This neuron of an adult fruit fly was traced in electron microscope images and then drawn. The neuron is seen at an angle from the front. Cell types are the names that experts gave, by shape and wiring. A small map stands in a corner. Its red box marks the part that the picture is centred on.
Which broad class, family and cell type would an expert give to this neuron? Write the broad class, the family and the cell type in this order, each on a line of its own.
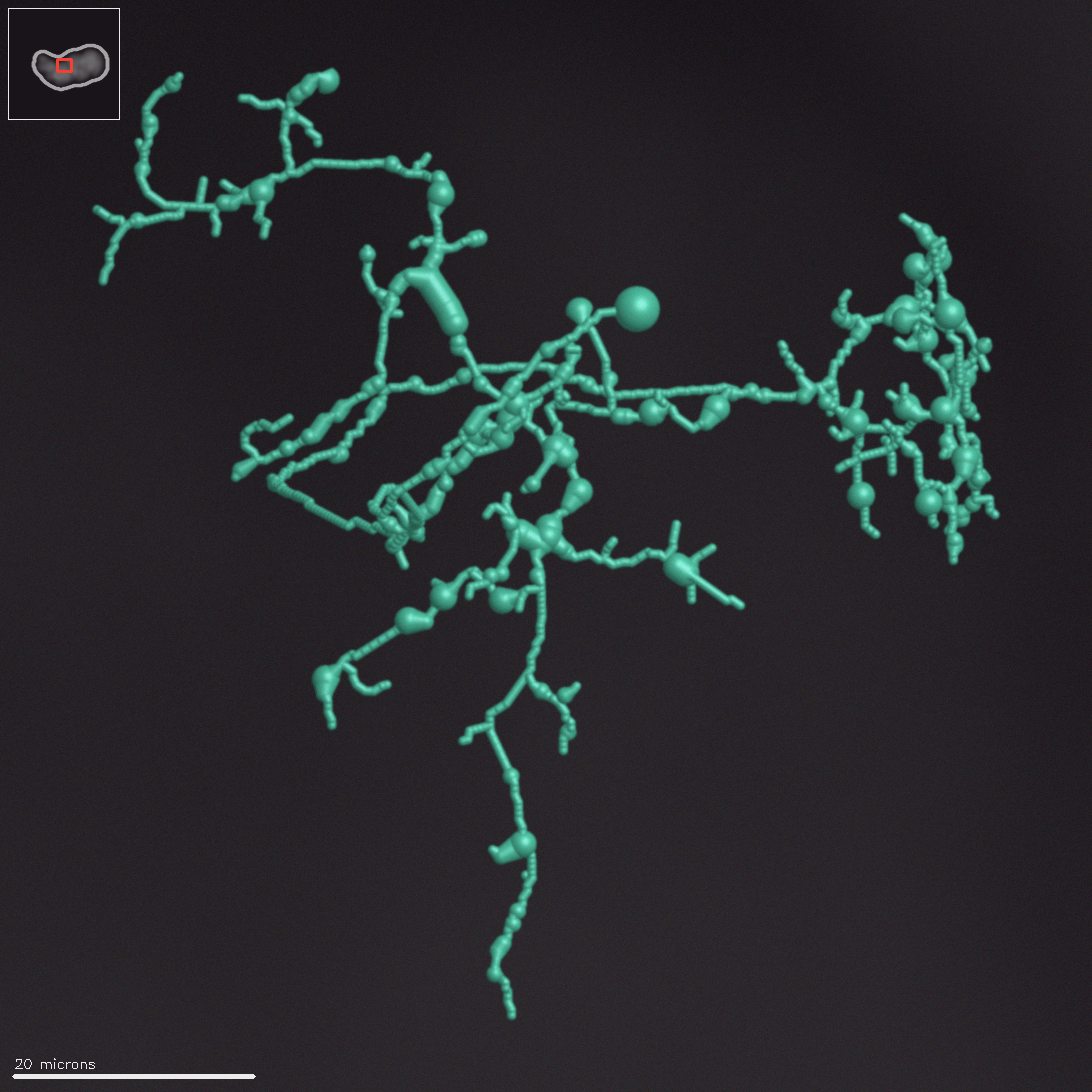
optic-lobe intrinsic neuron
Tm
Tm34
